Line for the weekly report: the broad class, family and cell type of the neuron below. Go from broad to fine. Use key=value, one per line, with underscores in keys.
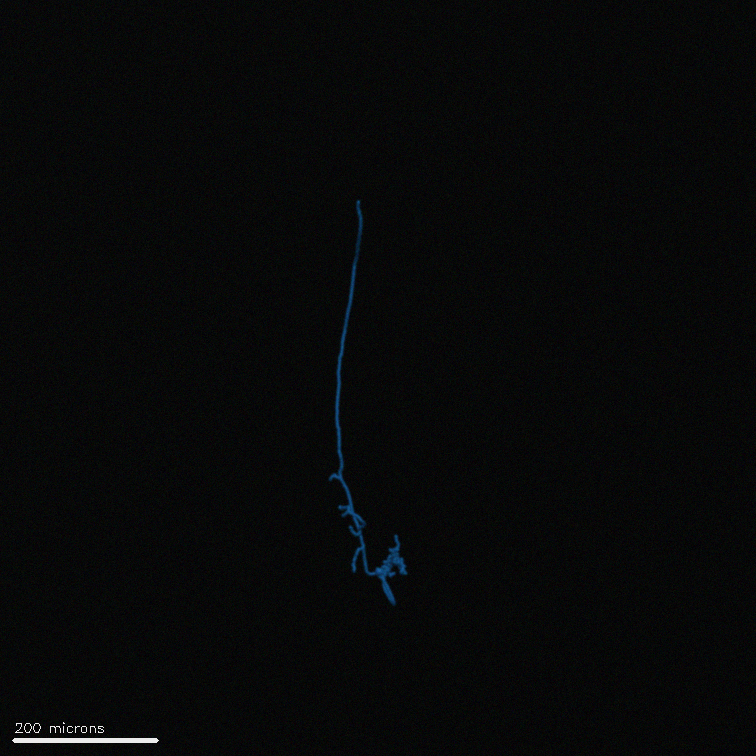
broad_class=ascending neuron
family=hemilineage 19B
cell_type=AN19B063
